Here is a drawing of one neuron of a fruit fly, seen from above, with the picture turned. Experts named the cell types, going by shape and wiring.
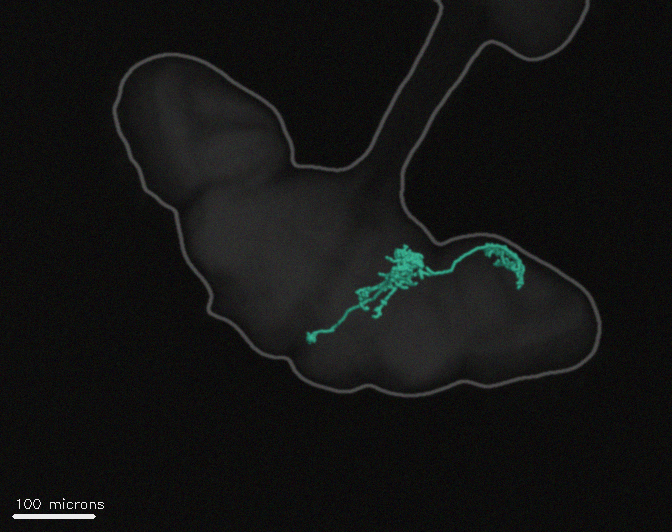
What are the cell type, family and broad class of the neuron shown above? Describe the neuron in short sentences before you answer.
It is in the brain and does not reach the nerve cord. From left to right in the picture it spans about 250 microns. The cell type is LPT110. The family is LPT. This is a visual centrifugal neuron.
